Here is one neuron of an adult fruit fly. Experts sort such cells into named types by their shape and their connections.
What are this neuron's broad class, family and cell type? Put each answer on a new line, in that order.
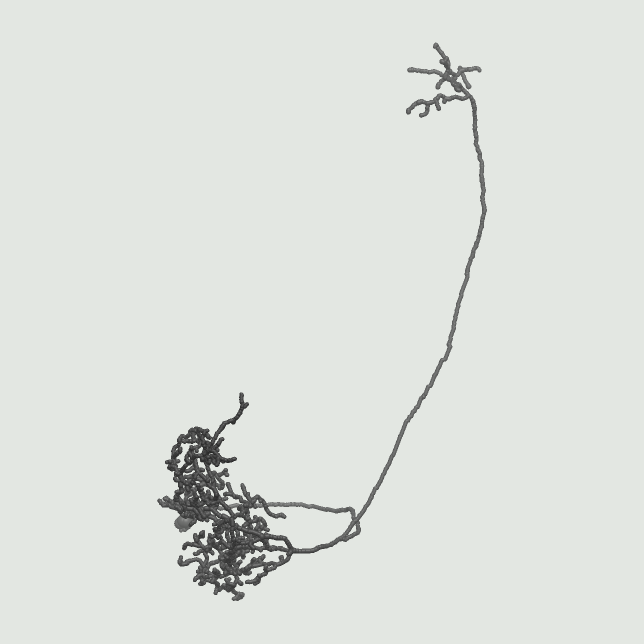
central-brain intrinsic neuron
hemilineage VLPa2
CB4248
